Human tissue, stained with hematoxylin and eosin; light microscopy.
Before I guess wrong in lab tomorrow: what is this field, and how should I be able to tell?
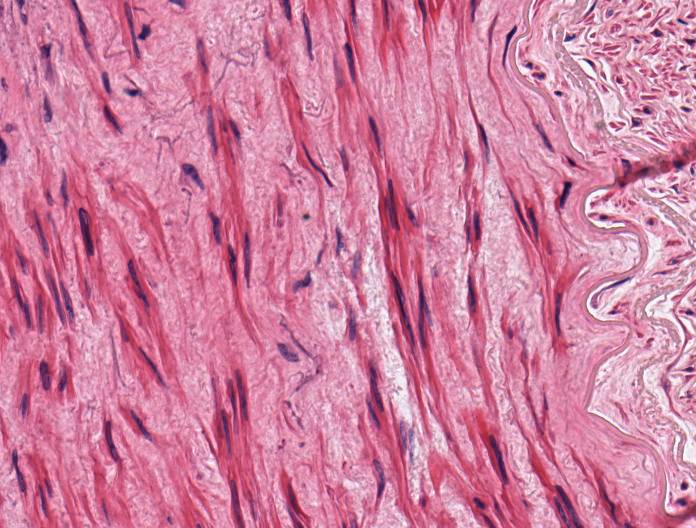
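The tunica media of an artery is what this field mainly shows. First point: the spindle cells carry elongated, rod- or cigar-shaped nuclei stained dark purple.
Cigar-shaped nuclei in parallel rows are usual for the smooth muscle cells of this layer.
Second point: their deep pink cytoplasm forms streaky bands along the bundles, and paler pink, finely fibrillar tissue lies between those bundles. Third point: a sharply outlined, wavy pink line runs top to bottom near the right edge.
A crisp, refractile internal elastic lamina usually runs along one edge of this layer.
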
